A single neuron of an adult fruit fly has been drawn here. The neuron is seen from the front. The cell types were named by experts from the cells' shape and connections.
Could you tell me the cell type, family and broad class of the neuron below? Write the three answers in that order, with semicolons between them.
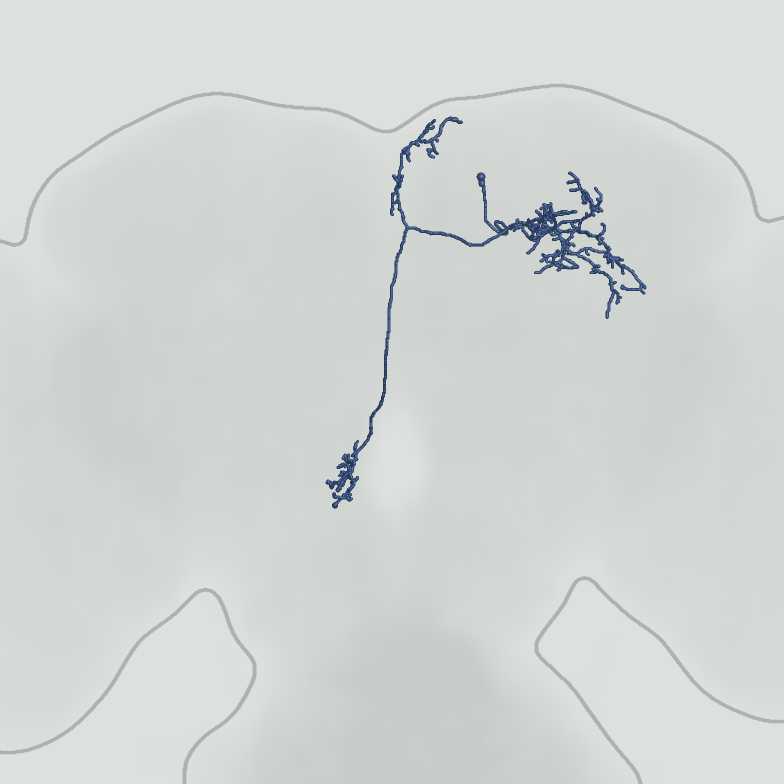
SCL002m; hemilineage SMPpv1; central-brain intrinsic neuron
